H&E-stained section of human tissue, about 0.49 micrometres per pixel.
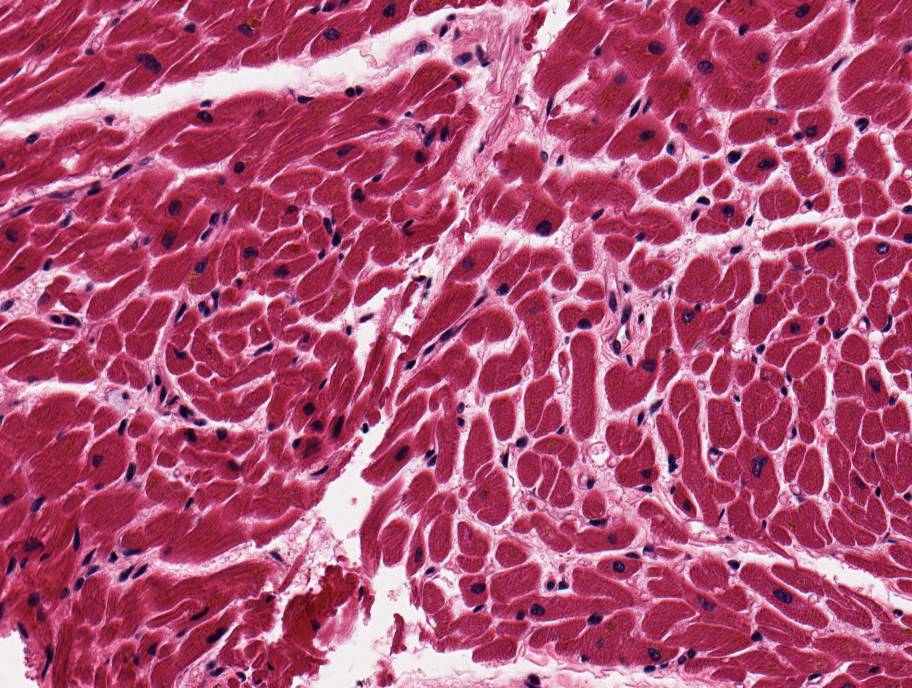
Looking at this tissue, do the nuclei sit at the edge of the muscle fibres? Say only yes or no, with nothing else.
No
